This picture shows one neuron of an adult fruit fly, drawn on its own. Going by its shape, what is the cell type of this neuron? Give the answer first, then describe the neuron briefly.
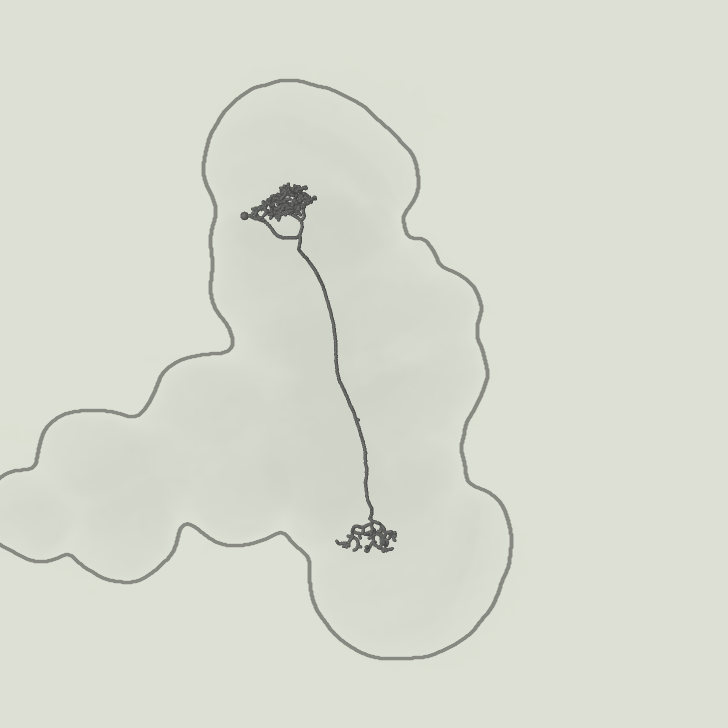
Its cell type is LC14a-2. This is an optic-lobe intrinsic neuron. As drawn here it is taller than it is wide.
